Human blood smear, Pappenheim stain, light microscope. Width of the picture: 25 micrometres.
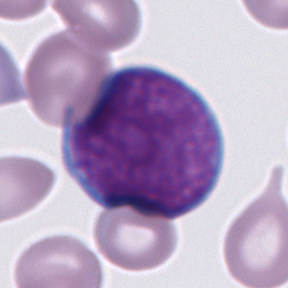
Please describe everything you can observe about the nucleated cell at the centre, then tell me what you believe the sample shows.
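Roughly round, the cell outline is flattened along its lower edge where a red cell presses against it. The cell measures about 14 micrometres across. Its nucleus, about 13 micrometres across, is round and shows no lobes. The chromatin is finely stippled and evenly spread, without coarse dark clumps. Cytoplasm forms only a thin rim, seen mainly along the left and lower edges. The cell is a myeloblast.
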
